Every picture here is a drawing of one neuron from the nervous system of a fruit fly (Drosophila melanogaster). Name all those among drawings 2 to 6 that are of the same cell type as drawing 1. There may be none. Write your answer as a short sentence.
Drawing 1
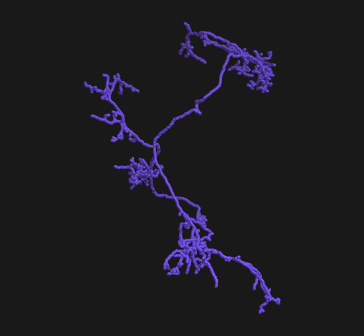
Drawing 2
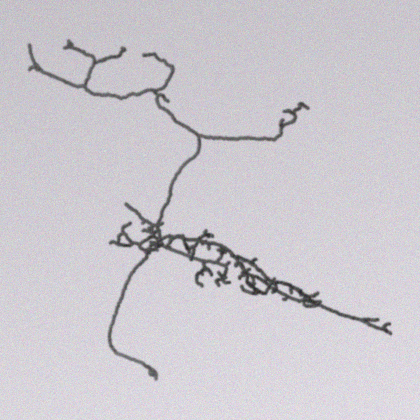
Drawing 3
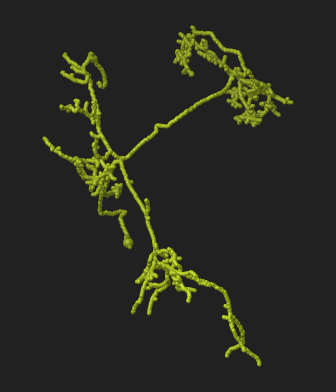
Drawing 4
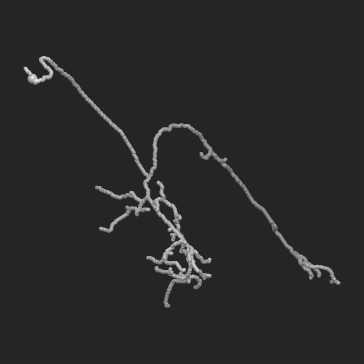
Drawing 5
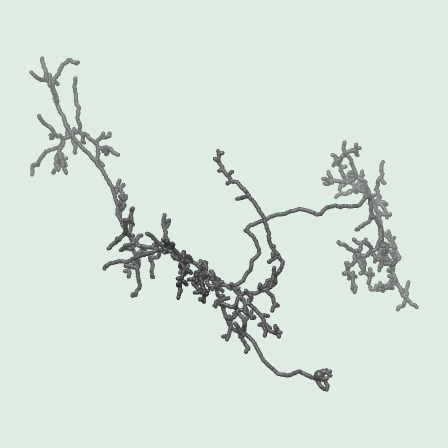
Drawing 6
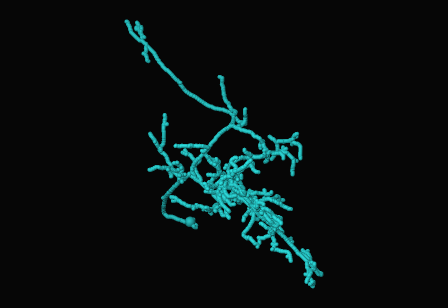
Drawing 3 and drawing 5 are of the same cell type.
